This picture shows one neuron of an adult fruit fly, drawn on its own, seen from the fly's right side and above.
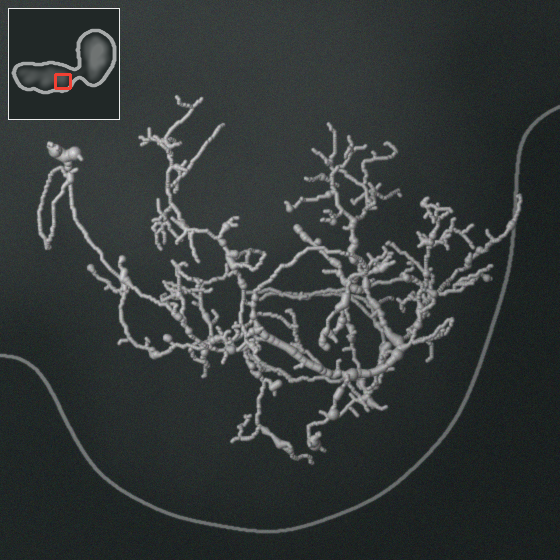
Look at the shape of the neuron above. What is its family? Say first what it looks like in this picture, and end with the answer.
The cell body can be seen at the upper left of the picture. In this view it is wider than it is tall. This is a nerve-cord intrinsic neuron. The family is hemilineage 03A.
